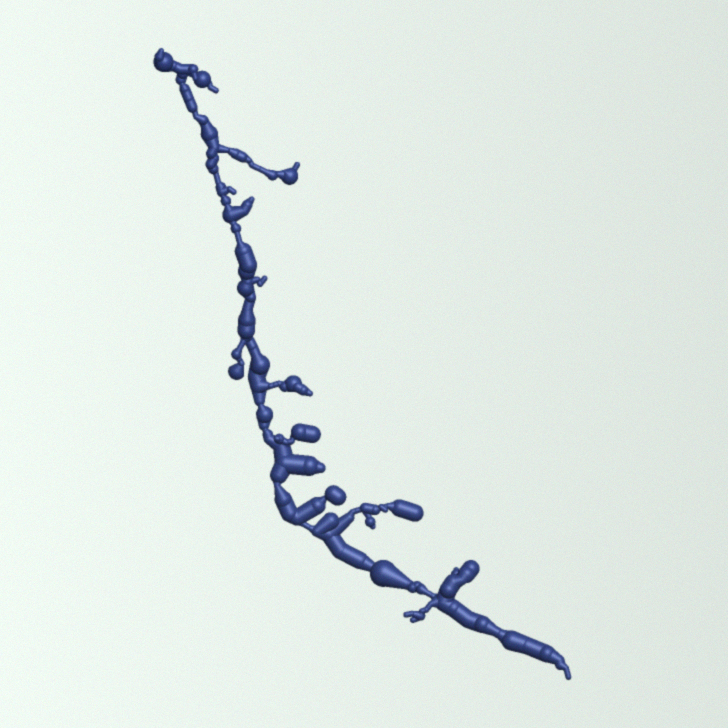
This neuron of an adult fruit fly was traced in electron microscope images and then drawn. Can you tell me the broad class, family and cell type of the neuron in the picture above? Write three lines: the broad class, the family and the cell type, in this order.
sensory neuron entering the nerve cord
class gustatory
LgLG7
